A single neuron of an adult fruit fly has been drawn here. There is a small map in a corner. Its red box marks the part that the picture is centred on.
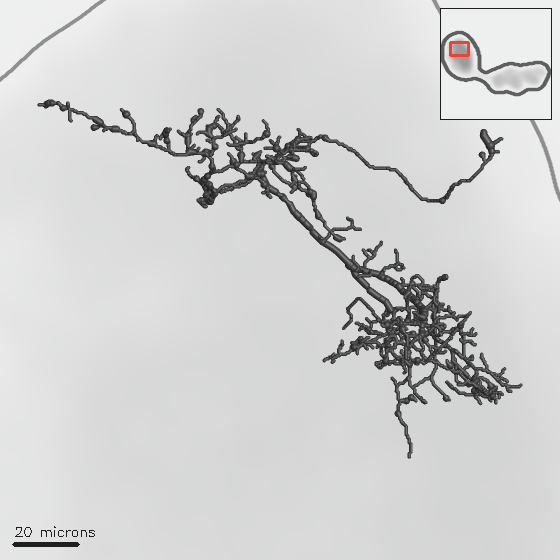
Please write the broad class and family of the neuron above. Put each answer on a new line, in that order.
central-brain intrinsic neuron
hemilineage DM6_dorso_lateral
